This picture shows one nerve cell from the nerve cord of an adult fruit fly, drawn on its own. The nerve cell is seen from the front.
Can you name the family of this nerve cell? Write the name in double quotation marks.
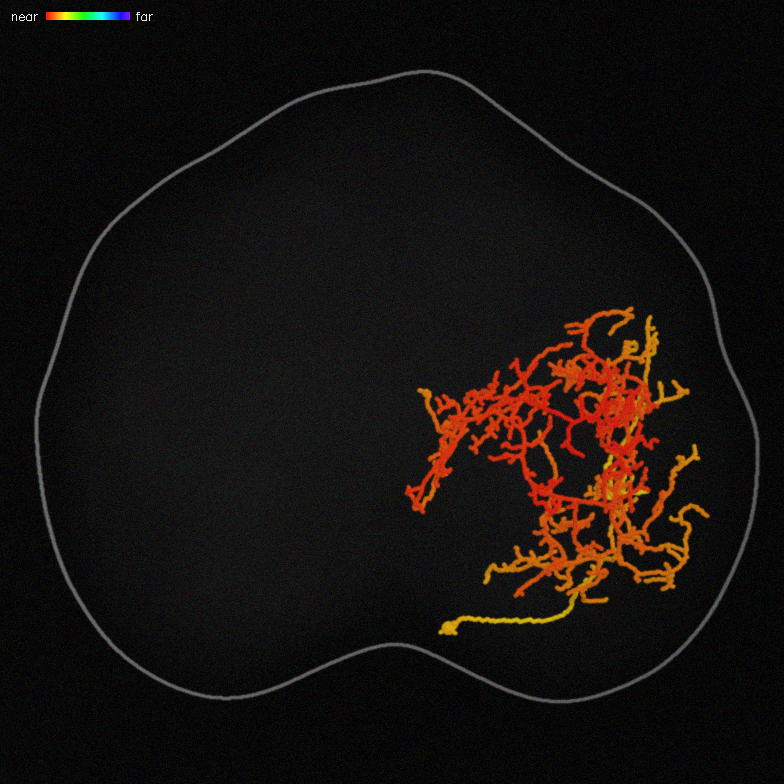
"hemilineage 04B"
